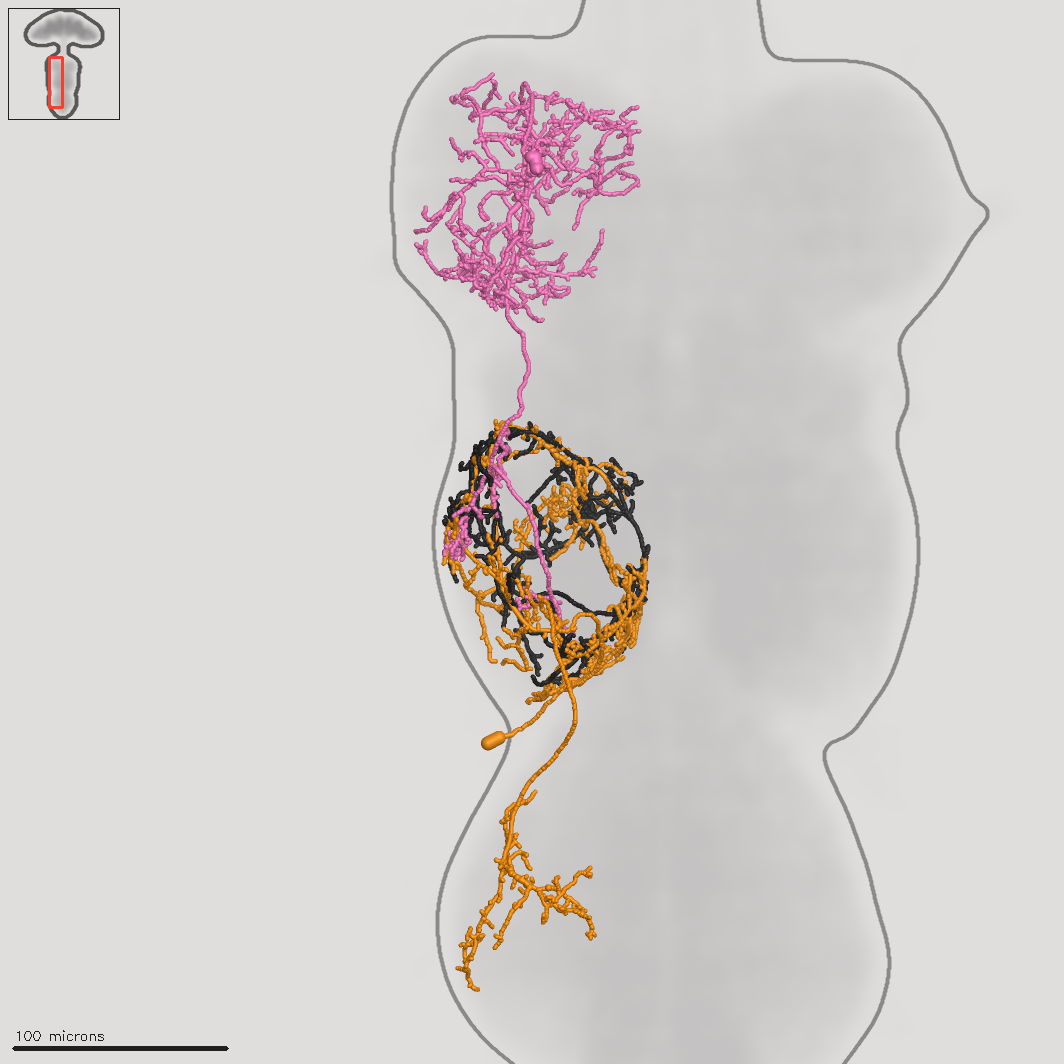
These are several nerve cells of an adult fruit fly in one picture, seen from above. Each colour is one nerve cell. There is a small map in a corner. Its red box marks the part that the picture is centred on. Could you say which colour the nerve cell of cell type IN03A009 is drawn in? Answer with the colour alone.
orange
